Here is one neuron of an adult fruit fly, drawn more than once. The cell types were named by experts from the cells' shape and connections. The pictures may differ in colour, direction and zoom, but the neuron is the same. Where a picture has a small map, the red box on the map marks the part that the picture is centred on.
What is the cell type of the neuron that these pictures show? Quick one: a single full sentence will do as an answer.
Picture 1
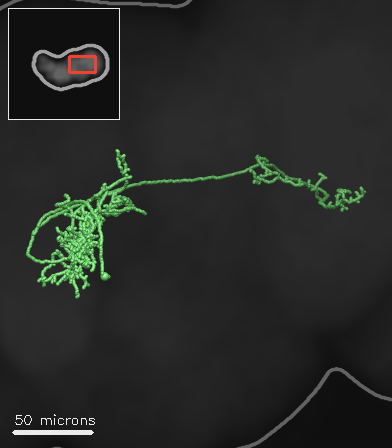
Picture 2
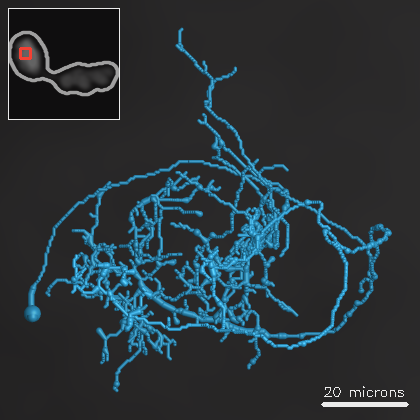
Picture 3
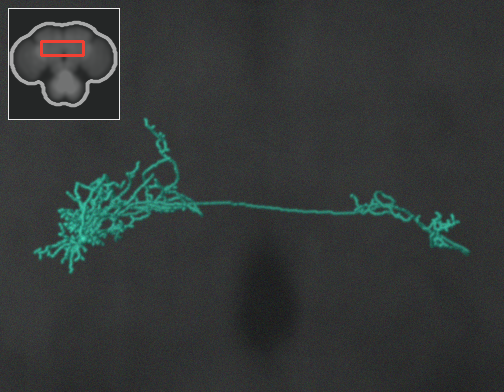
It is PVLP034 that is the cell type of the neuron.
